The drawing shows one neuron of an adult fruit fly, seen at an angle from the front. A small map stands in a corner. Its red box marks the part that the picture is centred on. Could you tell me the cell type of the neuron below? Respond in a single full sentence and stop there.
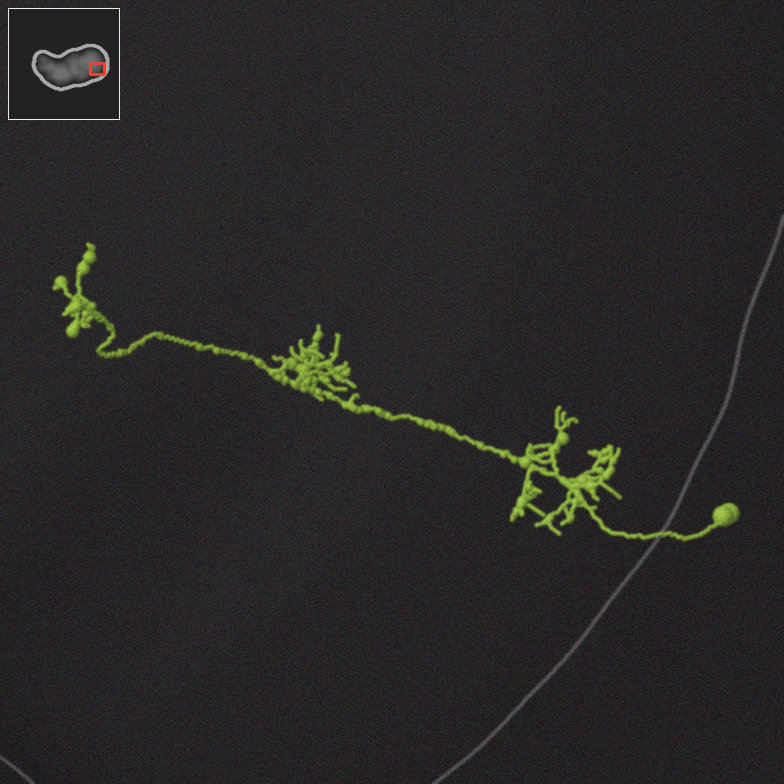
As a matter of cell type, the neuron is Tm6.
